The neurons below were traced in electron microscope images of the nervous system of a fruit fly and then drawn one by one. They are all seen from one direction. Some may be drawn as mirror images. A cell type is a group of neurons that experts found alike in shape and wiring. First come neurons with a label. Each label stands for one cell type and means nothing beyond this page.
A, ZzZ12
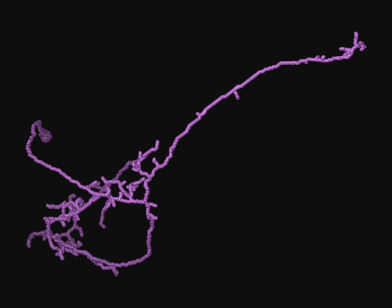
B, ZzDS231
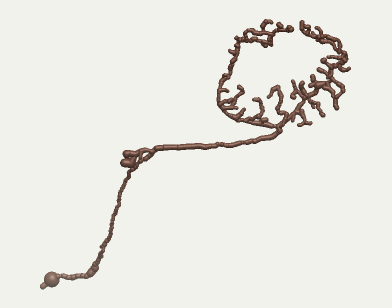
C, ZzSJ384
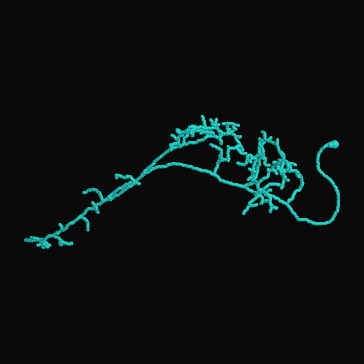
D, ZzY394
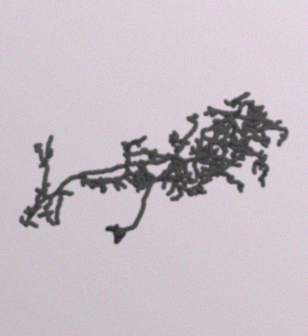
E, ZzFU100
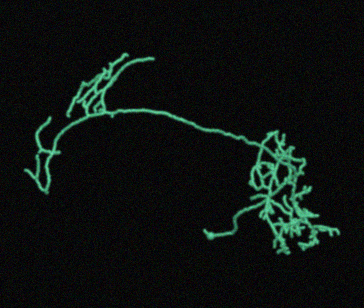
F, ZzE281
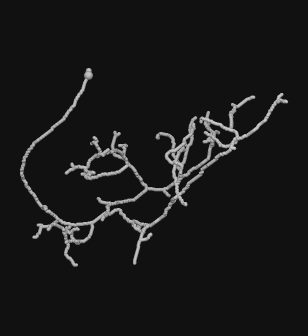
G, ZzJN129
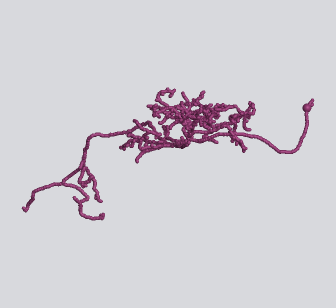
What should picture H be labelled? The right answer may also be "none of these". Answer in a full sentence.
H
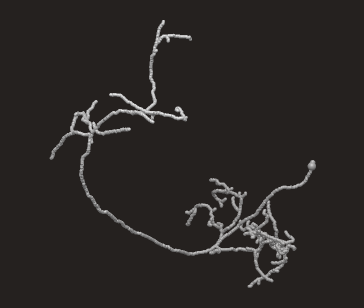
It belongs to ZzFU100.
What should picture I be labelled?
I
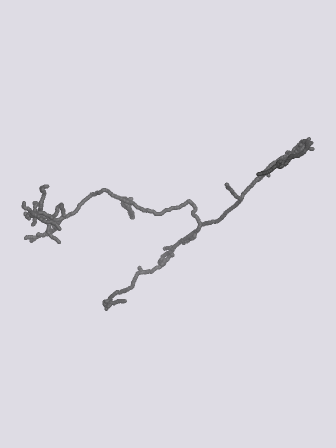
It belongs to none of these.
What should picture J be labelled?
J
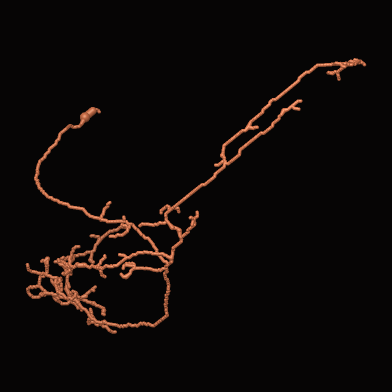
It belongs to ZzZ12.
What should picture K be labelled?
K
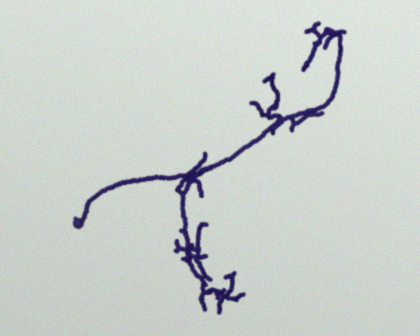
It belongs to none of these.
